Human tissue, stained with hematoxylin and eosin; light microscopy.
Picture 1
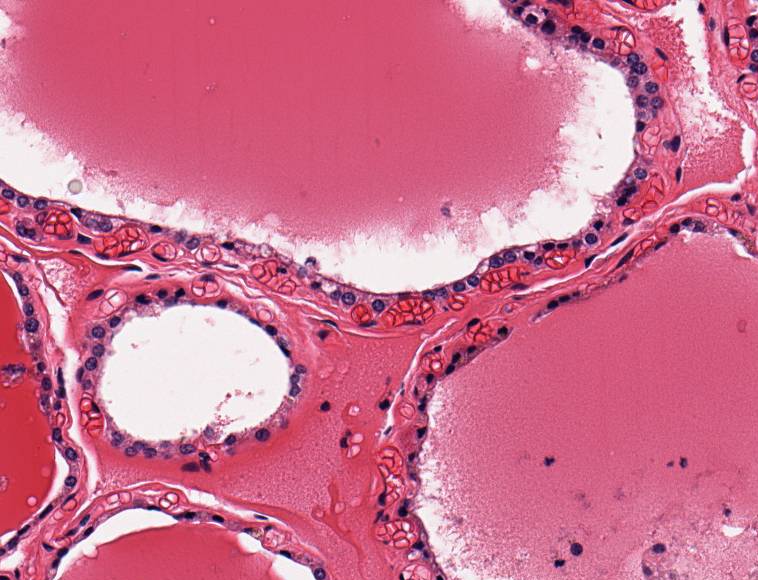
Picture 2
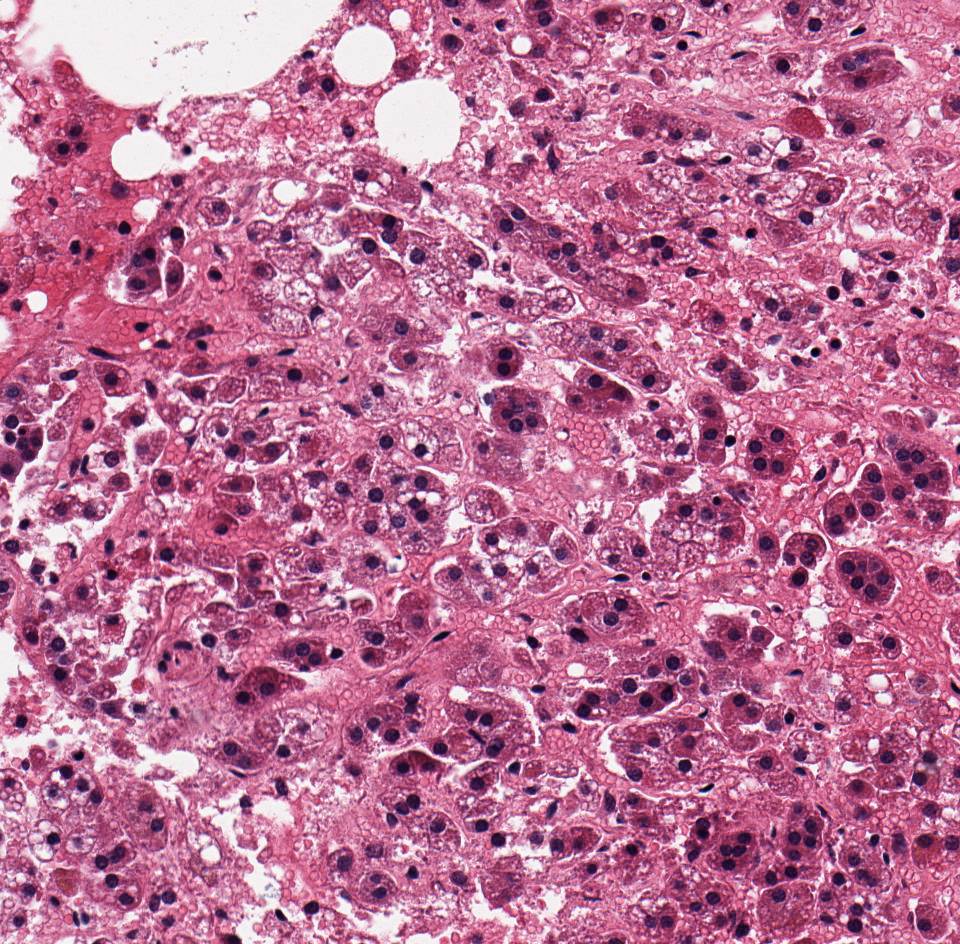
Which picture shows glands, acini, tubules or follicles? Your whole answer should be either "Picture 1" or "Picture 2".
Picture 1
